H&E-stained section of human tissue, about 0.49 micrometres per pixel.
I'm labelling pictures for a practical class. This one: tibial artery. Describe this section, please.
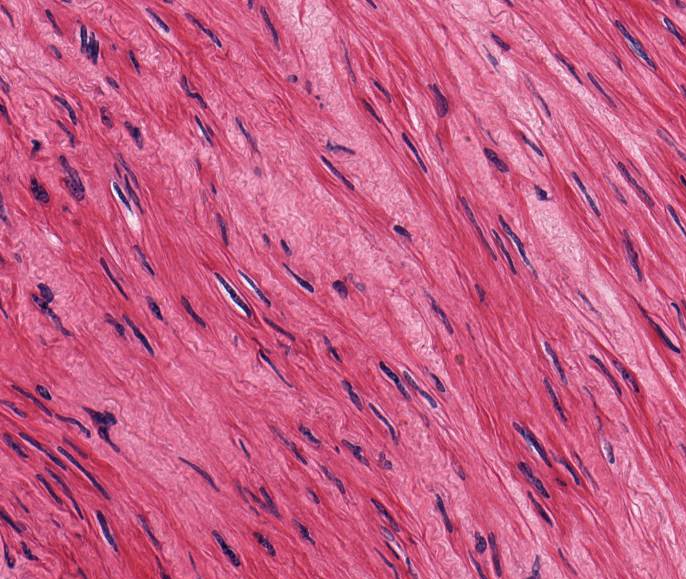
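The first thing I notice is the deep pink: elongated cell bodies and fibres alike are strongly eosinophilic. Their nuclei are slender, elongated and dark-staining, and each lies with its long axis parallel to the fibres. Across the field they stay fairly uniform in size. They don't crowd or overlap either; fibrillar material keeps them spaced apart.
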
